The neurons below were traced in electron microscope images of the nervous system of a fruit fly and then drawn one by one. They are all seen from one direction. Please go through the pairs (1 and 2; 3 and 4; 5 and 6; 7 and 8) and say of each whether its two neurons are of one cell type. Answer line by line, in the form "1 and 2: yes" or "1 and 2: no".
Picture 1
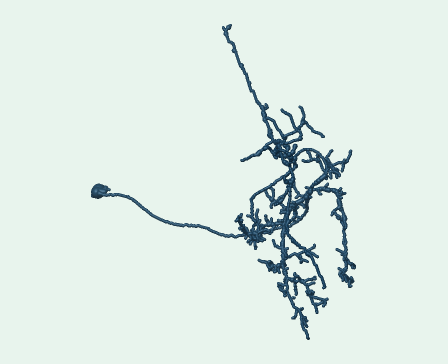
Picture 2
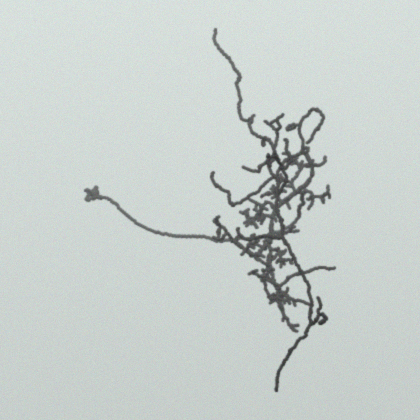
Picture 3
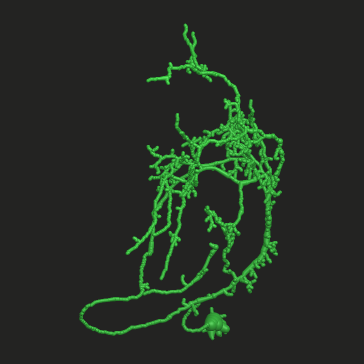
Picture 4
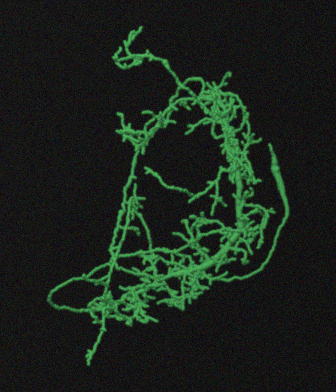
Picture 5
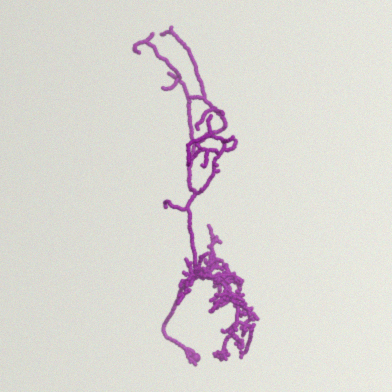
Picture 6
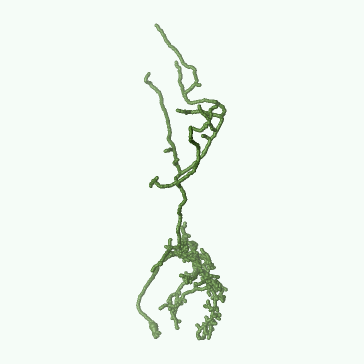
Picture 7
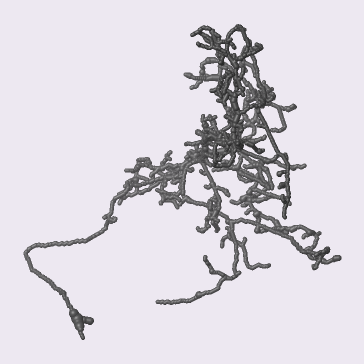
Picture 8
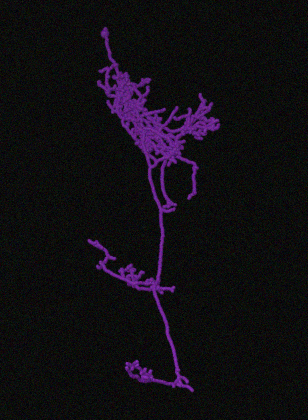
1 and 2: yes
3 and 4: yes
5 and 6: yes
7 and 8: no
